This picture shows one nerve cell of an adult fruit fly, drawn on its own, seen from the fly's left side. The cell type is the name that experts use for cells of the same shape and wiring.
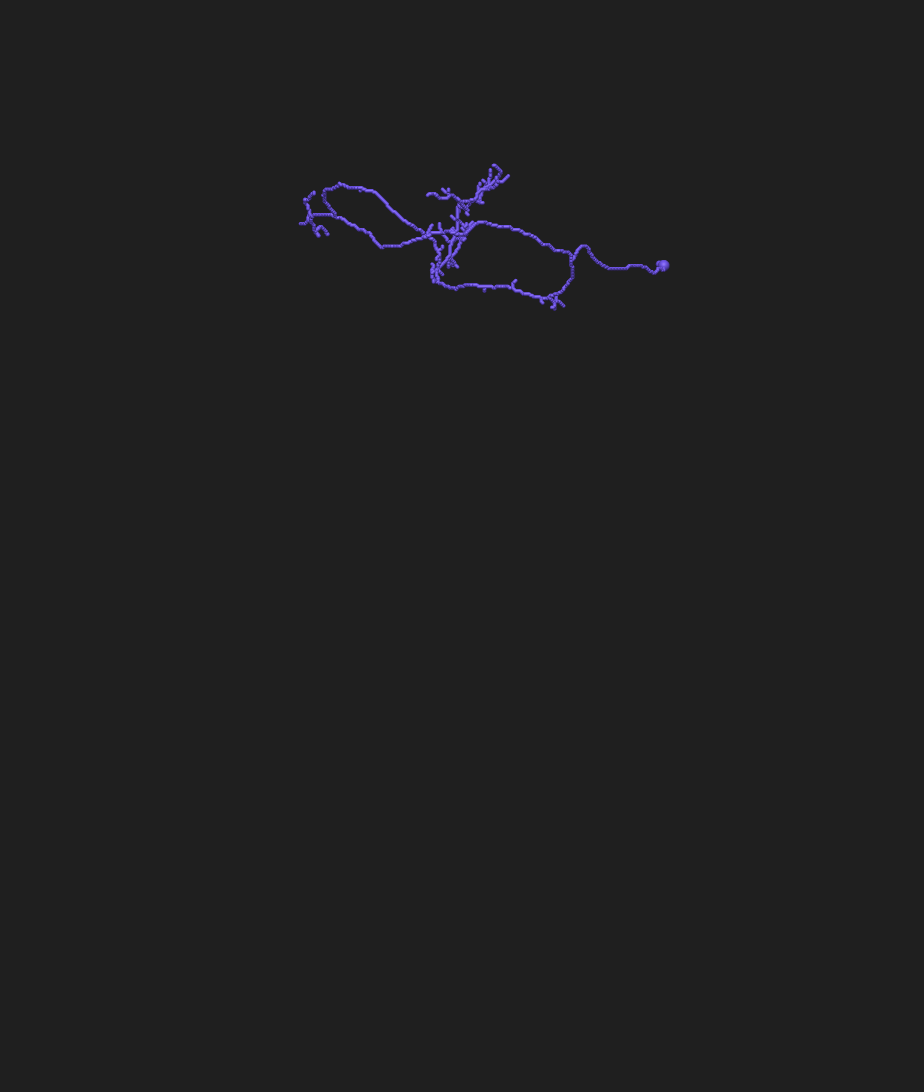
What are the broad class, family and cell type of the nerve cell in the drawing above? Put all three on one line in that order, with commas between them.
central-brain intrinsic neuron, hemilineage DL1_dorsal, SLP245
